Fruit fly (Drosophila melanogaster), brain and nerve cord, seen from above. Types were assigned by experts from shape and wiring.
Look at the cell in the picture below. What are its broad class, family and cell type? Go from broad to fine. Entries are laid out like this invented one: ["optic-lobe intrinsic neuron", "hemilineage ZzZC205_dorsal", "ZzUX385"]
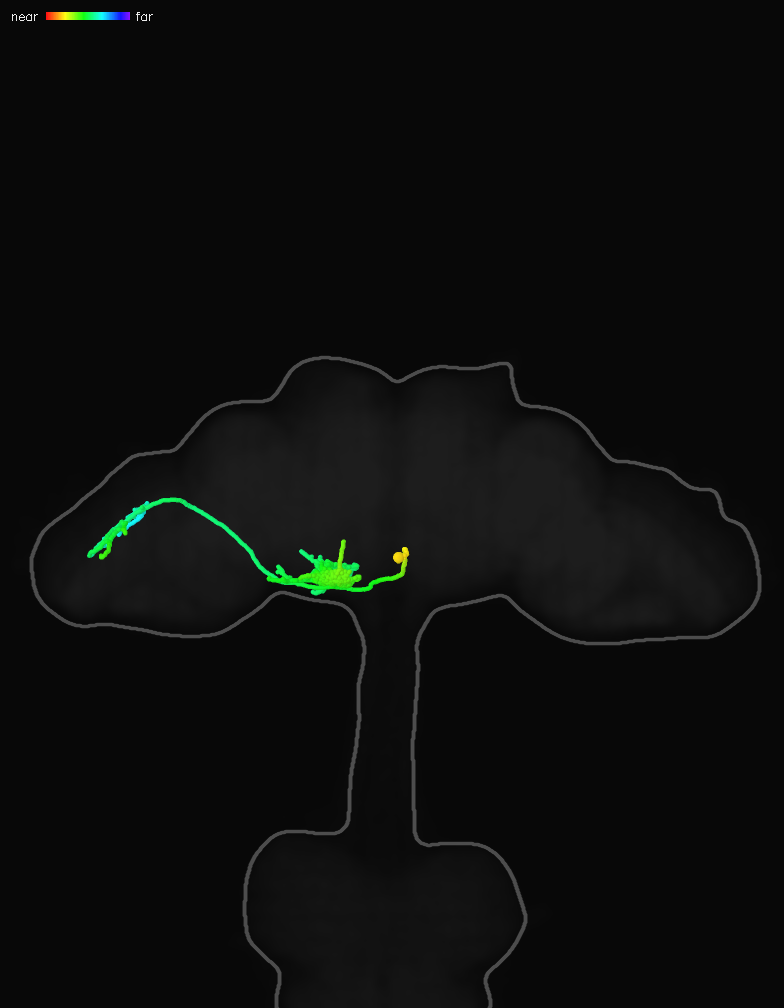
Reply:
["visual centrifugal neuron", "hemilineage DM1_posterior", "MeVC7a"]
